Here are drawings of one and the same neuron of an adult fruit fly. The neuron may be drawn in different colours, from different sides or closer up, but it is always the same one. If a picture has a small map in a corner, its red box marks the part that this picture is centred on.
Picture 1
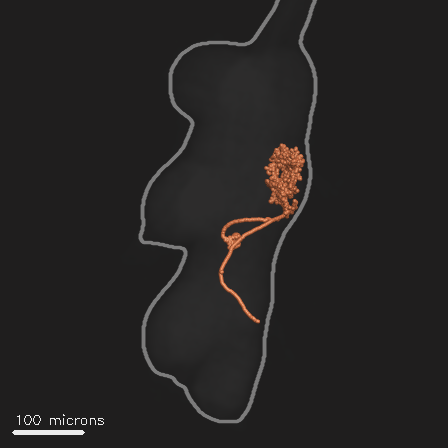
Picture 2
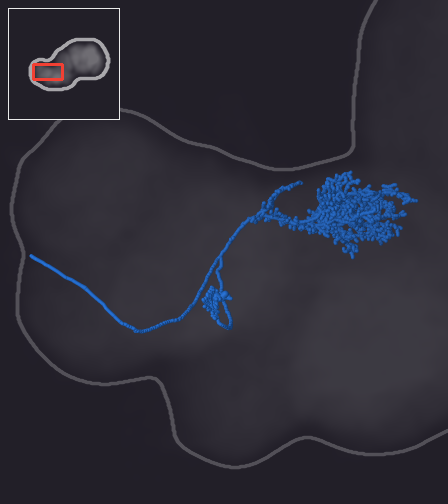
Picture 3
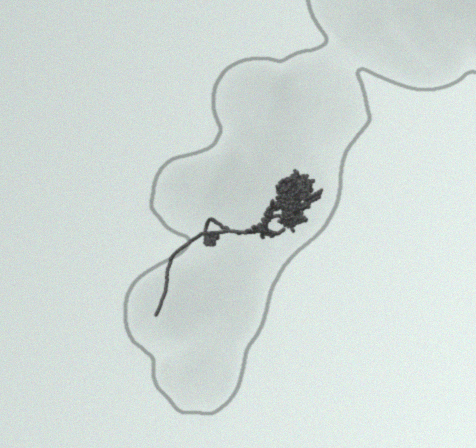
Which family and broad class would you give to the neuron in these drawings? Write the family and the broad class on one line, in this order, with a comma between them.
hemilineage 03B, motor neuron of the nerve cord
